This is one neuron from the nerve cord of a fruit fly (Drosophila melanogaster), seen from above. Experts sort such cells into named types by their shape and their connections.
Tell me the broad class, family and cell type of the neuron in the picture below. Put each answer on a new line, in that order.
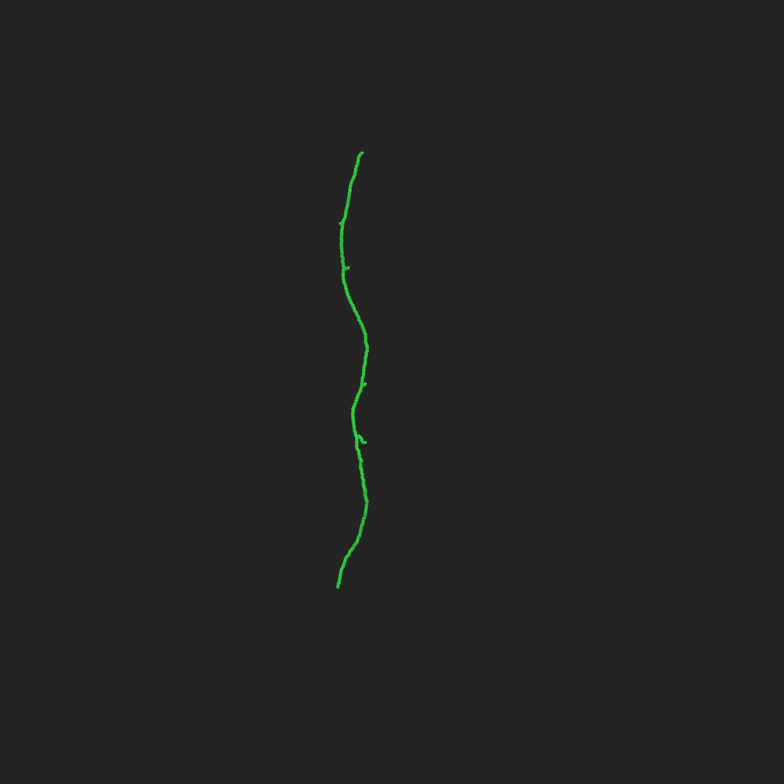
sensory neuron entering the nerve cord
class mechanosensory proprioceptive
SNpp46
